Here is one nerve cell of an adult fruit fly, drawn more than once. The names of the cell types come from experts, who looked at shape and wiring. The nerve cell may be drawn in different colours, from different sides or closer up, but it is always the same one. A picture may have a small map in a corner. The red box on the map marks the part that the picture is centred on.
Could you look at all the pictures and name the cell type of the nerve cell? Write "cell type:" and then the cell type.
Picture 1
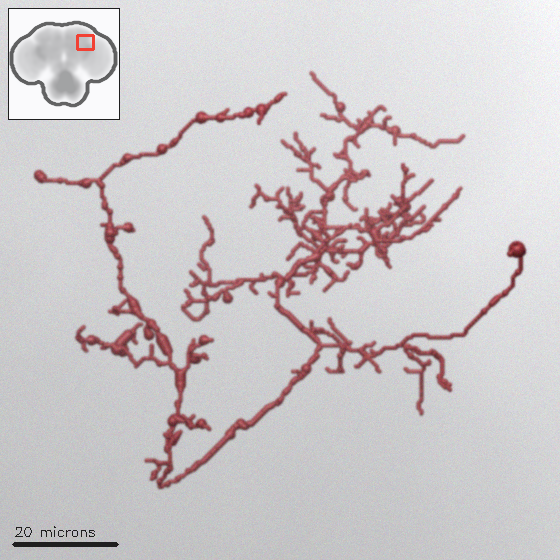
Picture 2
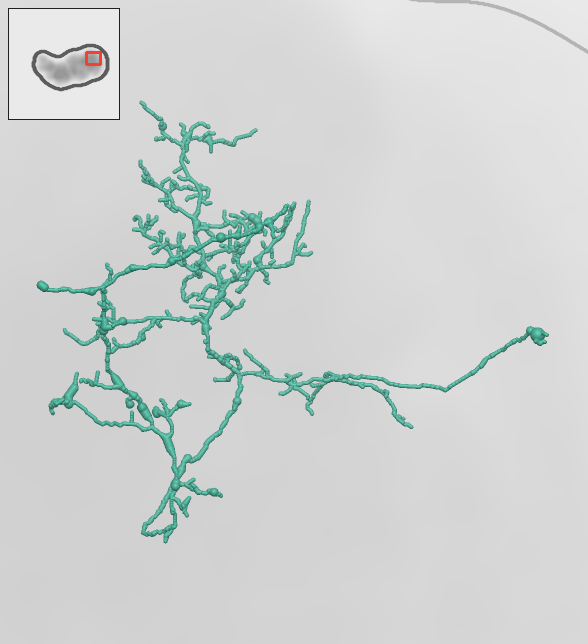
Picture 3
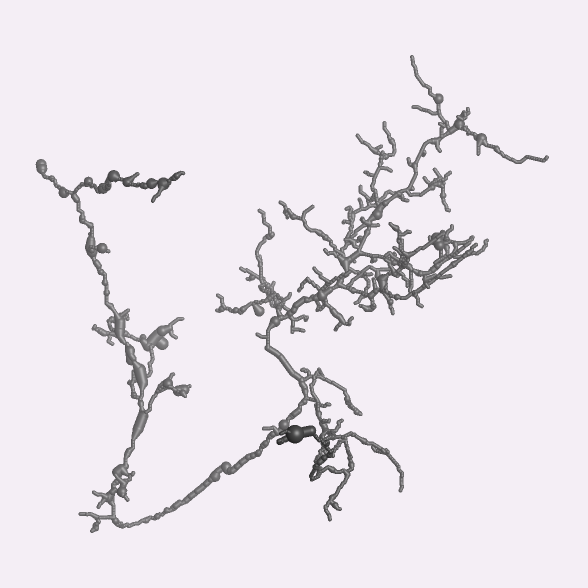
cell type: CB2379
